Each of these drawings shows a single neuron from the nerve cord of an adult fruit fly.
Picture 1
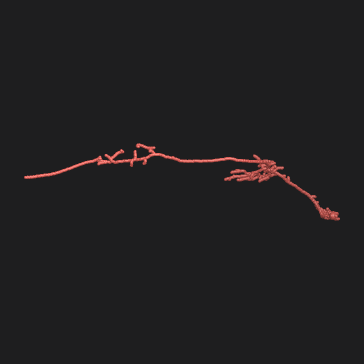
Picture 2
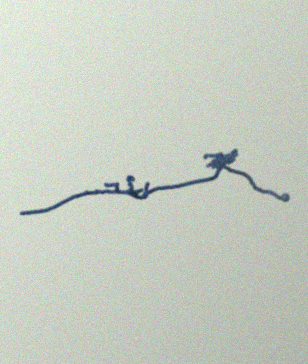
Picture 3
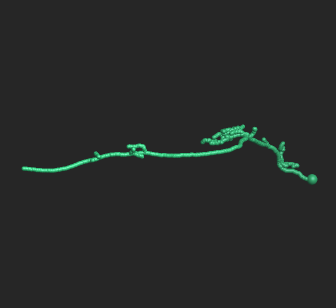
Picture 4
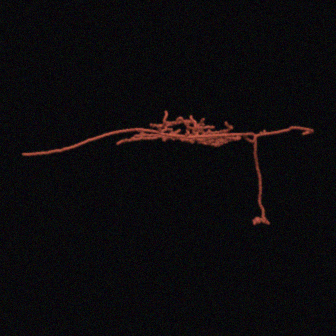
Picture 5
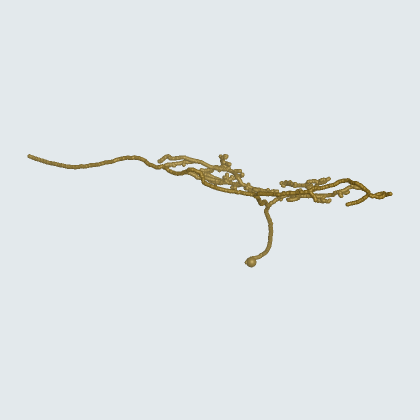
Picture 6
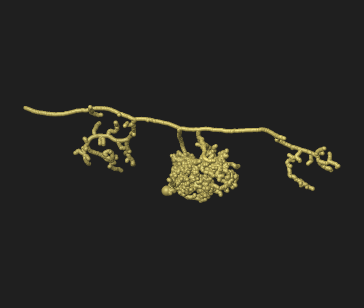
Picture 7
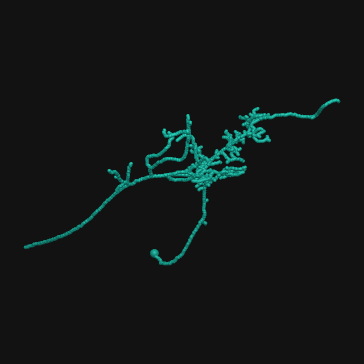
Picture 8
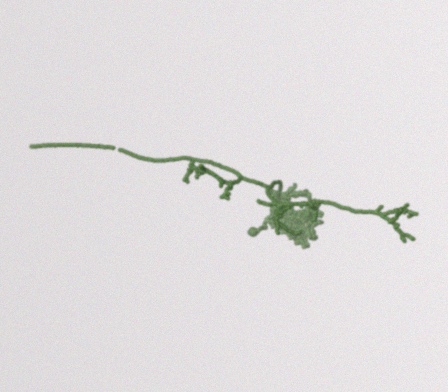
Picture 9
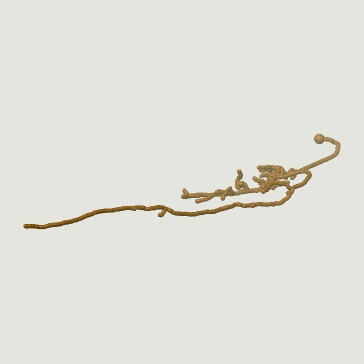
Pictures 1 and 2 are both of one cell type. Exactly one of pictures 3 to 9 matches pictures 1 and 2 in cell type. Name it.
Picture 3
